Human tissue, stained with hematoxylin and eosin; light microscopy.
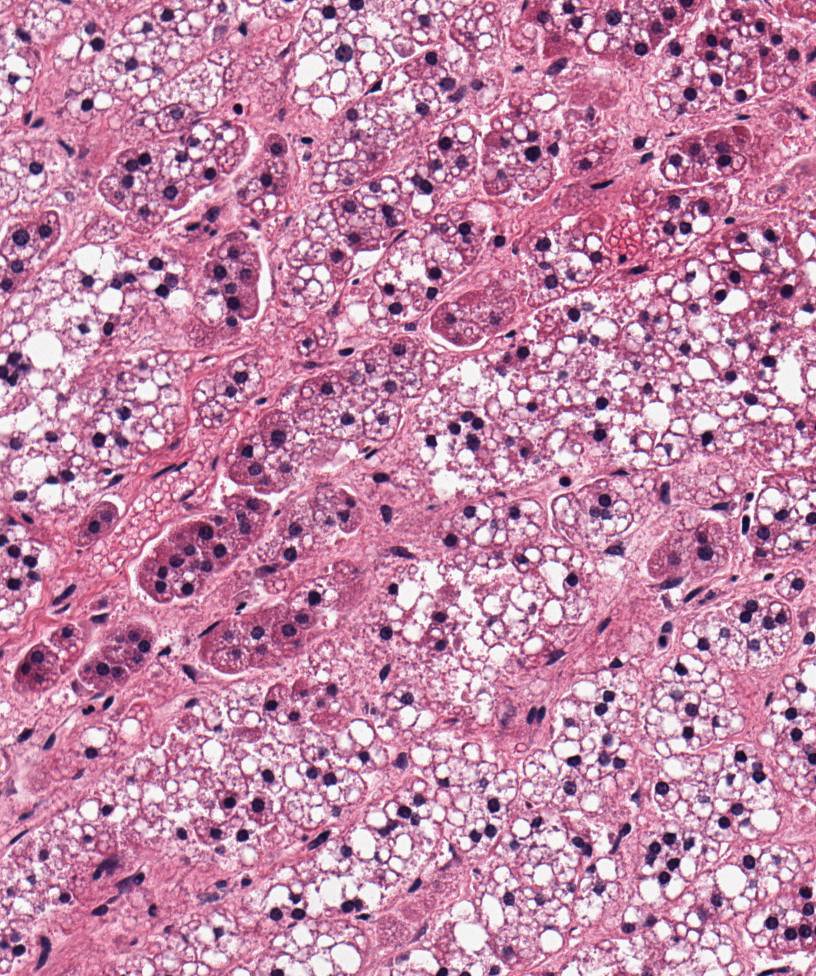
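Adrenal gland, H&E. Most cells: pale cytoplasm filled with many clear vacuoles of varying size, bubbly look; nuclei small, round, dark, mostly central, one per cell. A minority of cells with denser pink cytoplasm and few vacuoles cluster in a band at left and upper left. Delicate septa between nests hold scattered elongated spindle-shaped nuclei.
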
